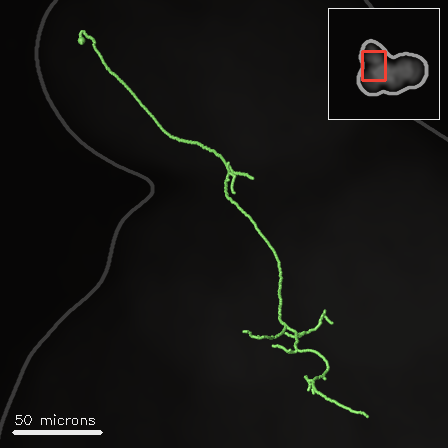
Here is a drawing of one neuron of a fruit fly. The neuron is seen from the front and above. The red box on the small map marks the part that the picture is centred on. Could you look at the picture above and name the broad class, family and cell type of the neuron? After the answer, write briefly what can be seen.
This is a sensory neuron entering the nerve cord. Its family is called class mechanosensory proprioceptive. It is of cell type SNpp42. The cell body is at the upper left of the picture. From top to bottom in the picture it spans about 250 microns.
